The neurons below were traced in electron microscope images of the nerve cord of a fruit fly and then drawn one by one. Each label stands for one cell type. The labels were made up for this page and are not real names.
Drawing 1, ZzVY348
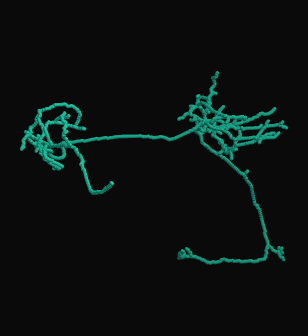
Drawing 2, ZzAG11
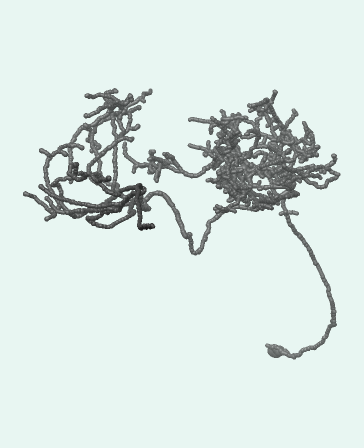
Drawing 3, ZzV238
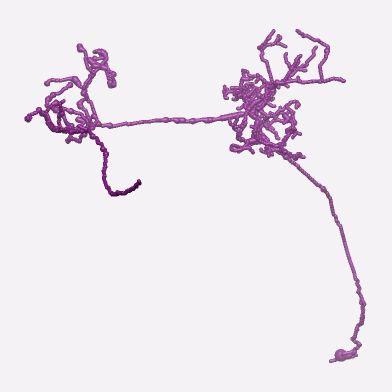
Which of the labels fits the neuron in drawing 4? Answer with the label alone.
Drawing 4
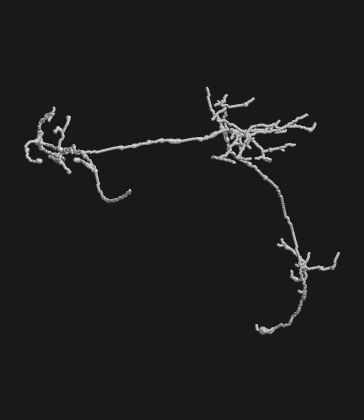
ZzVY348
